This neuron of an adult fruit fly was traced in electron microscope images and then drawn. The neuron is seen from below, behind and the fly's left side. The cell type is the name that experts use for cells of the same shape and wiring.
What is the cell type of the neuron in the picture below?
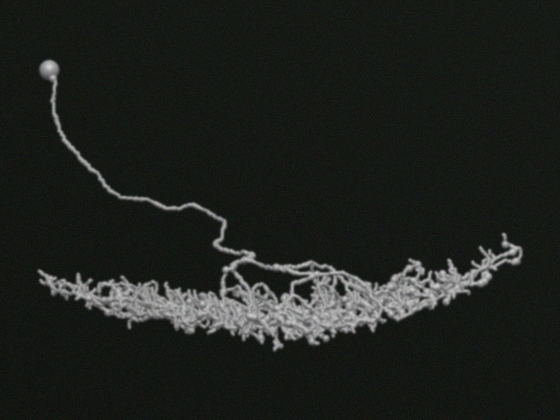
Pm6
